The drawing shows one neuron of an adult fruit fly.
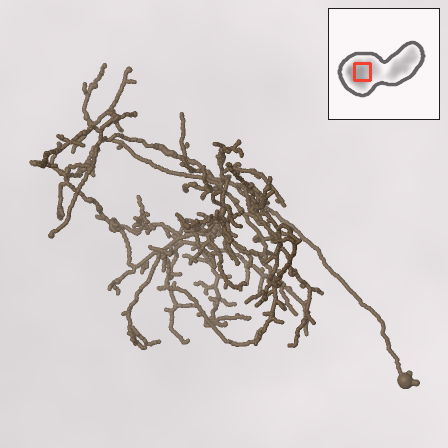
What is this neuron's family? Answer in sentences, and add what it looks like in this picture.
The family is hemilineage VLPl&p2_lateral. This is a central-brain intrinsic neuron. Its cell body lies at the lower right of the picture. The picture shows dozens of branch ends.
